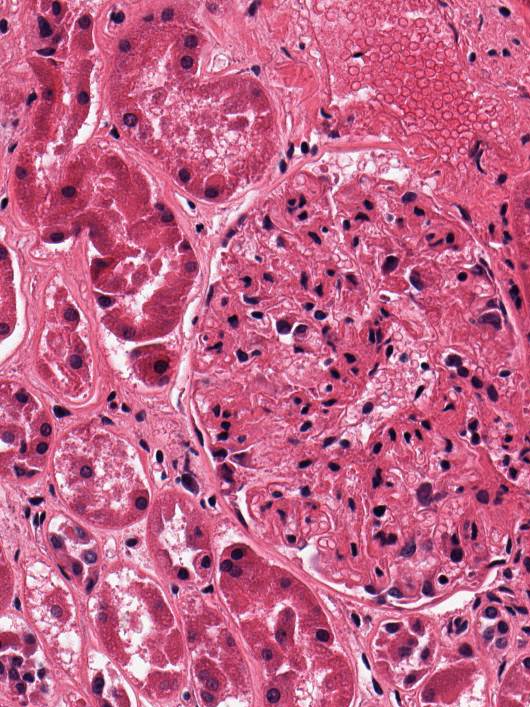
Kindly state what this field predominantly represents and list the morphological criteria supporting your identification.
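Answer: the cortical labyrinth of the kidney. Check one: a renal corpuscle is present, a large rounded glomerulus in the right half whose lobulated tuft is crowded with many dark nuclei and enclosed by a thin Bowman's capsule with only a narrow urinary space.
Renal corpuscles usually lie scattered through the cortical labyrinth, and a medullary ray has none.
Check two: packed to the left of it are tubules lined by cells with abundant deep pink granular cytoplasm.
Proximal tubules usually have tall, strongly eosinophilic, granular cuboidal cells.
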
